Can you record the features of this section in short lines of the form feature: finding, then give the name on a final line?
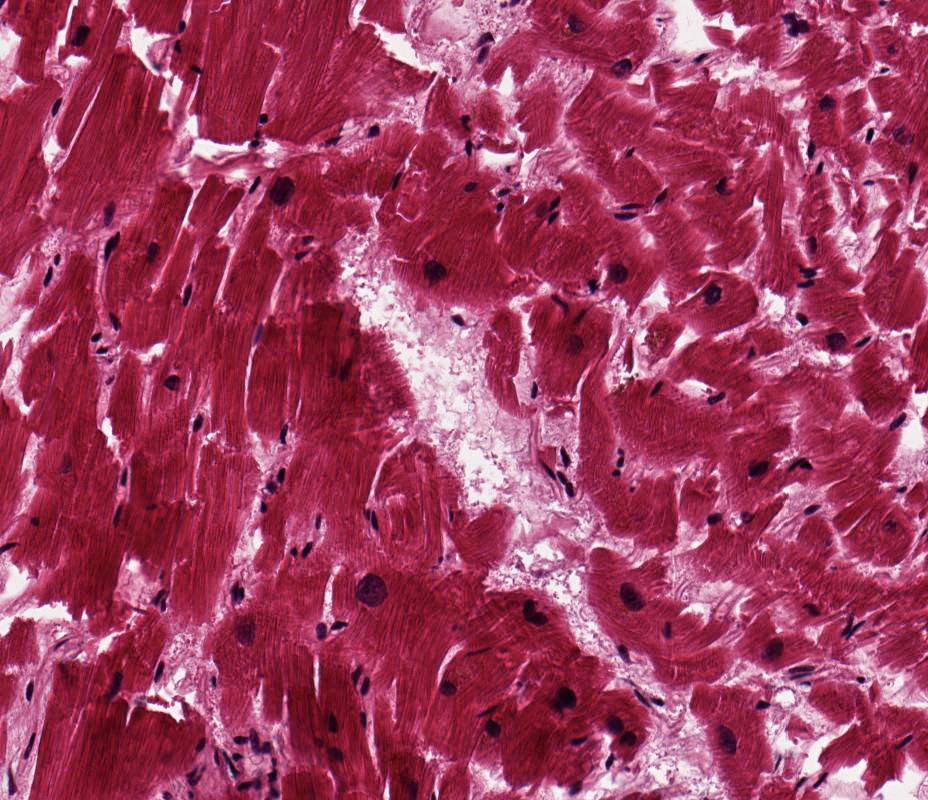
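Nuclei: central in each muscle fibre, not at the edge
Cytoplasm: deep pinkish red throughout
Stroma: pale, loose, finely vacuolated area between fibres, centre of field
Fat cells: none
Name: left ventricle of the heart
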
